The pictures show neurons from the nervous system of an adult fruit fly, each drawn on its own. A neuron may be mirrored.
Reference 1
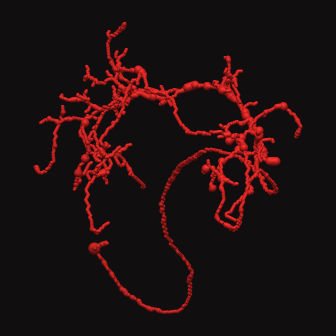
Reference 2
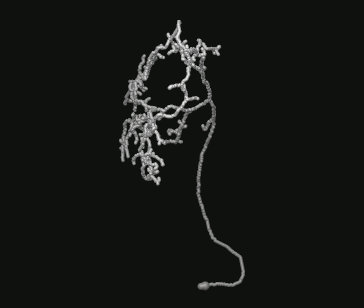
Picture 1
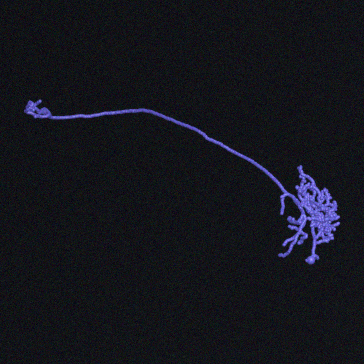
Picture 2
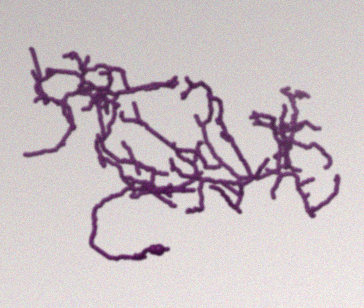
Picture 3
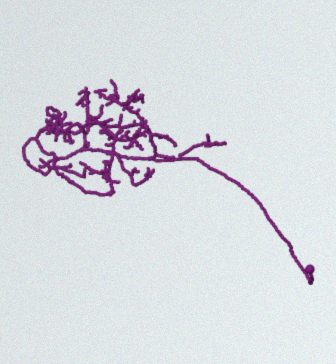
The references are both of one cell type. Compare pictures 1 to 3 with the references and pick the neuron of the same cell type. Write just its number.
3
